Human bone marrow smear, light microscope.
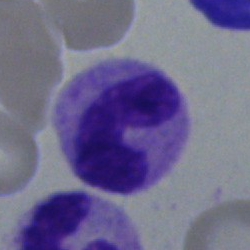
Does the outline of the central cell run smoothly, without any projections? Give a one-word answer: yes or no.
Yes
